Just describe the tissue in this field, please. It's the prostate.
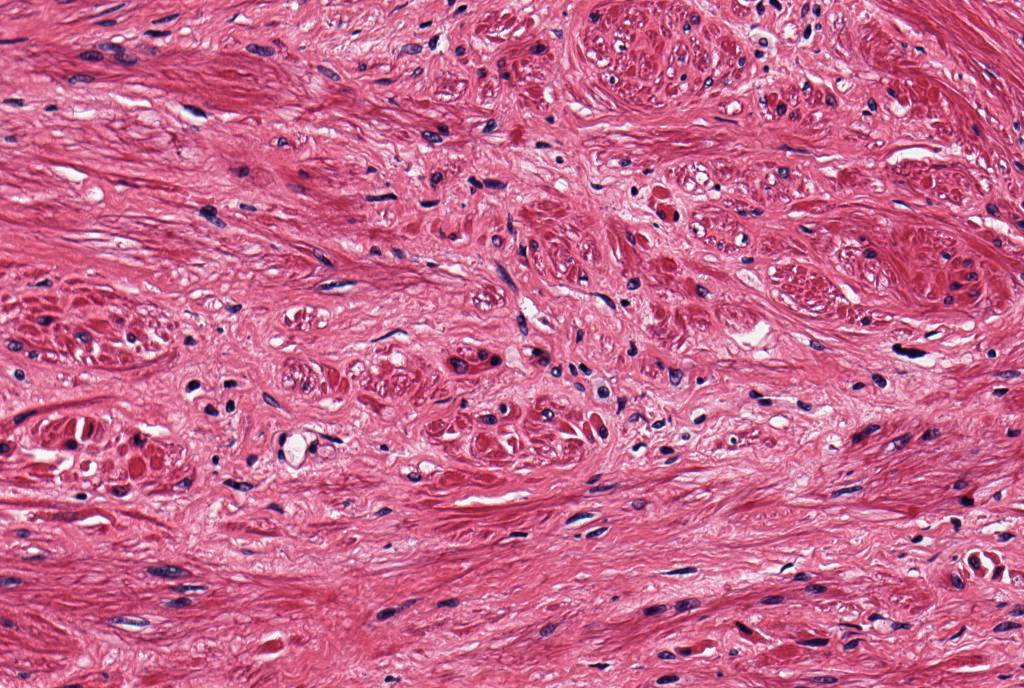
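Within a fibrous stroma, rounded to oval clusters of cells are scattered mainly through the upper and middle parts of the field. The cells inside these clusters have bright pink cytoplasm broken up by small clear vacuoles. The stromal fibres and their spindle cells stream roughly from left to right across the field. Nuclei in the stroma are small, dark and mostly elongated.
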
